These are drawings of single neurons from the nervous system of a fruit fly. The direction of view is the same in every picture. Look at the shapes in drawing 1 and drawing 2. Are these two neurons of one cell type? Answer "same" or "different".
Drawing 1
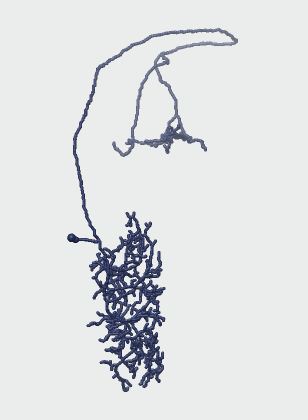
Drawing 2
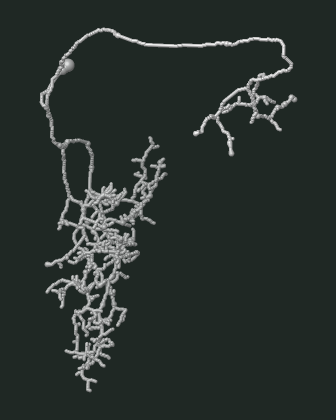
same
